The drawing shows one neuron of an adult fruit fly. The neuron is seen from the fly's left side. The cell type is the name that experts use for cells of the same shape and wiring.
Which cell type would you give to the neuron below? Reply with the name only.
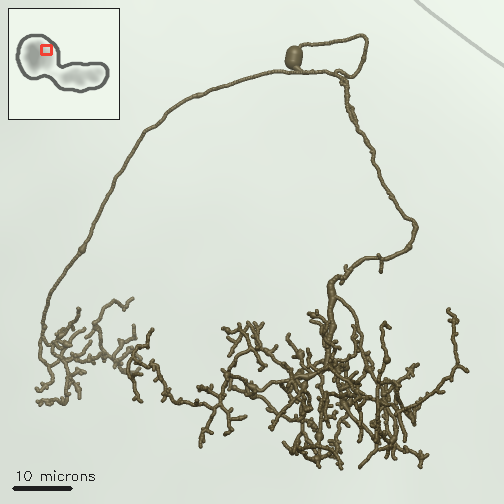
MeLo3b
